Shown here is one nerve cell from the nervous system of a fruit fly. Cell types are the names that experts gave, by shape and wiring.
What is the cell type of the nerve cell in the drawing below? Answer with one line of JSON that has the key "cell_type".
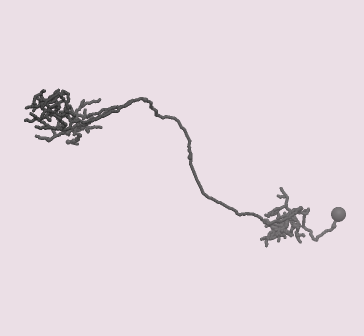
{"cell_type": "PFNd"}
